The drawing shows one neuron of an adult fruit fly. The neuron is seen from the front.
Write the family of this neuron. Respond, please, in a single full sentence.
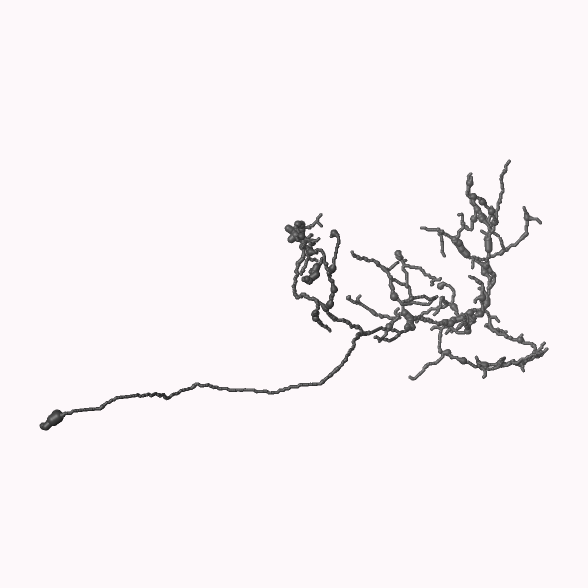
It is to family hemilineage 14A that the neuron is assigned.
